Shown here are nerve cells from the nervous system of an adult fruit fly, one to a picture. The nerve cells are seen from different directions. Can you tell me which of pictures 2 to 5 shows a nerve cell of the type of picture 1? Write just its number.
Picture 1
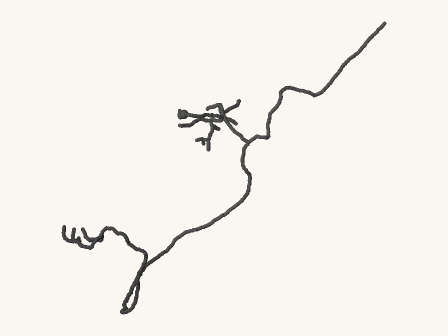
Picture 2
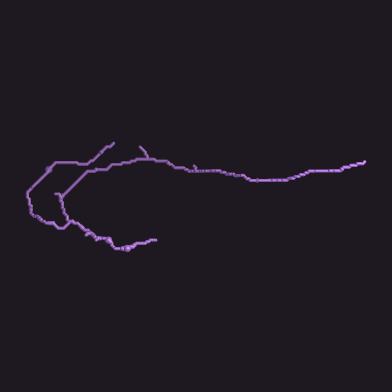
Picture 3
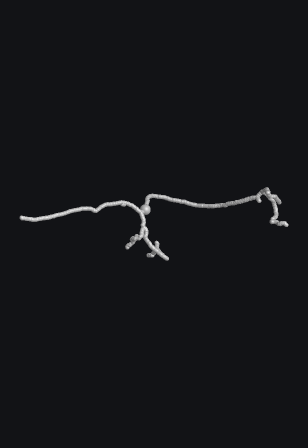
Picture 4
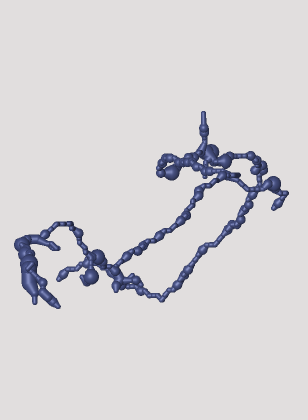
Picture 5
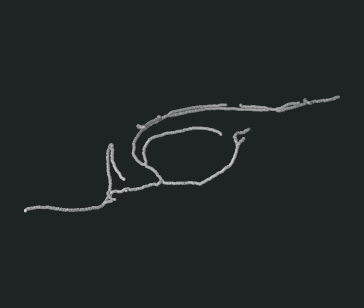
3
